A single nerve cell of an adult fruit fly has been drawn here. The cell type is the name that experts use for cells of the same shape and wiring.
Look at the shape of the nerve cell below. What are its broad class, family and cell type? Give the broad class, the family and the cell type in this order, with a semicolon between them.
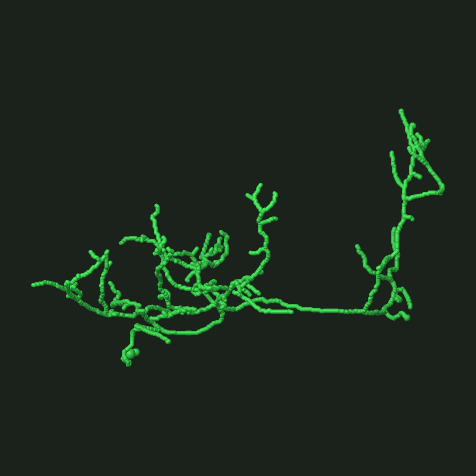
nerve-cord intrinsic neuron; hemilineage 14A; IN14A030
